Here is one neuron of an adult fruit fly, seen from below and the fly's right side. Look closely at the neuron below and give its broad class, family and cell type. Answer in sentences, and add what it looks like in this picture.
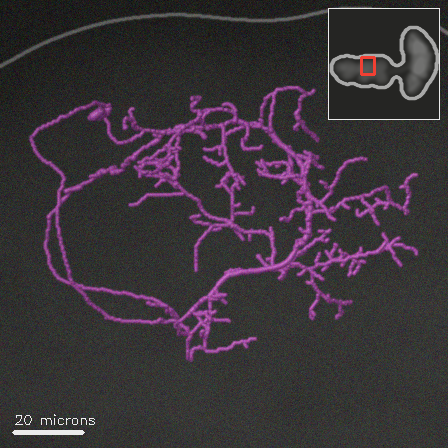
It is a nerve-cord intrinsic neuron. The family is hemilineage 11A. Its cell type is IN11A019. It is in the nerve cord and does not reach the brain. By the scale bar it is about 110 microns wide in this view. Dozens of branch ends can be seen.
